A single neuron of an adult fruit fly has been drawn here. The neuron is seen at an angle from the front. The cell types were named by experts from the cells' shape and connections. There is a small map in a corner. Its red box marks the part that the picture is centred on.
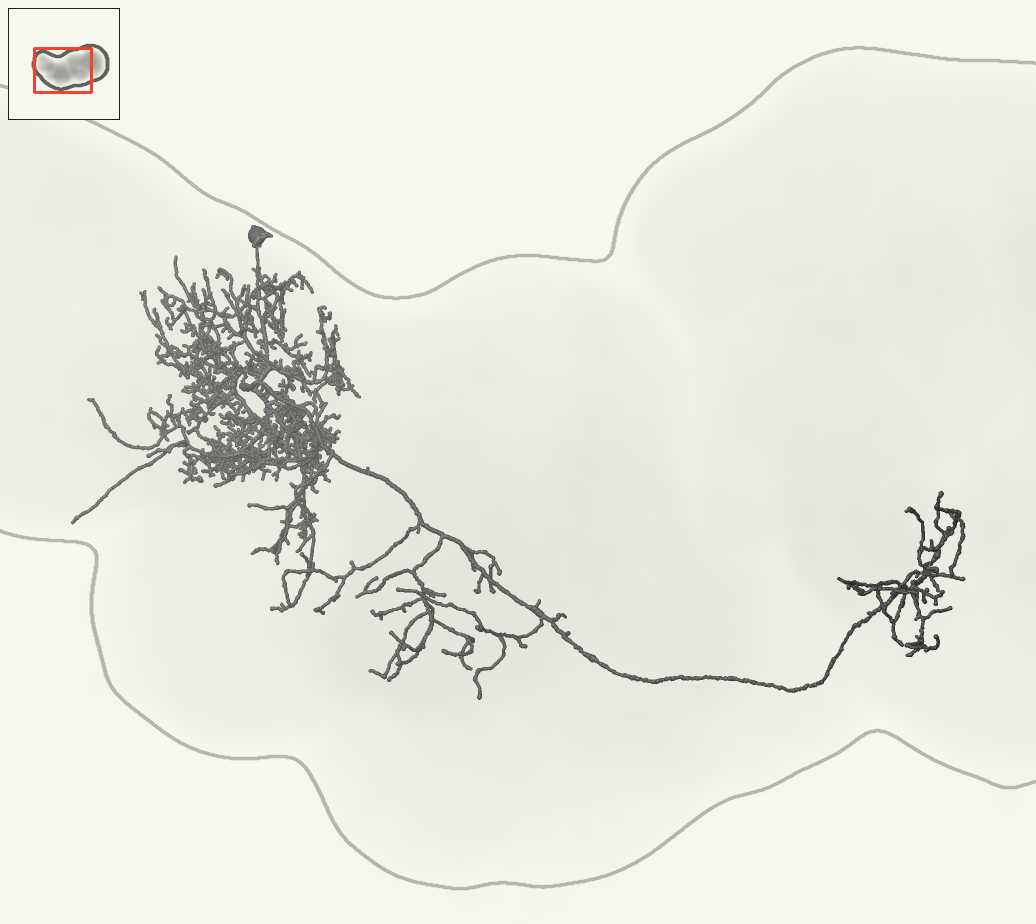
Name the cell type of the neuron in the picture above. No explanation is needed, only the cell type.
AN23B003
